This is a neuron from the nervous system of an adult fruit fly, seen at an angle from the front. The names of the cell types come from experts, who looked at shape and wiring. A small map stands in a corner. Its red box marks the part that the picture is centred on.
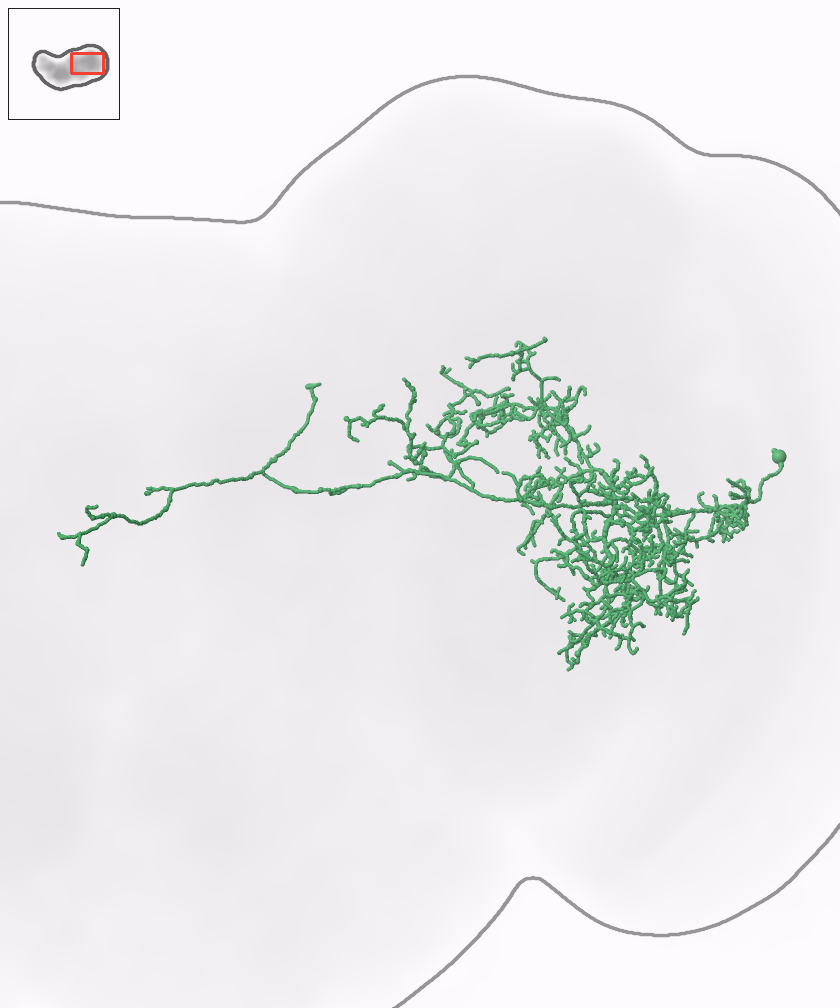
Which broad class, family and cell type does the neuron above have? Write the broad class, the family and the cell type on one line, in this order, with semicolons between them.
central-brain intrinsic neuron; hemilineage VLPl2_medial; AVLP175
